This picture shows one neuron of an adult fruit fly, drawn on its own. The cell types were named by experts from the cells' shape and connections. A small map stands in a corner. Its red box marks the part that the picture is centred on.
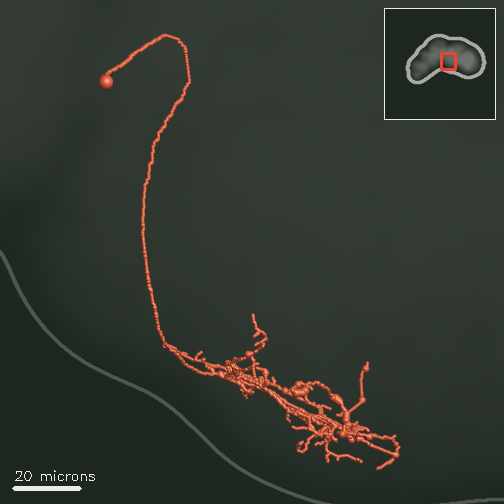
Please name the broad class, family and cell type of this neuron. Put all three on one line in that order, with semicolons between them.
central-brain intrinsic neuron; hemilineage SLPav2; SLP088_b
